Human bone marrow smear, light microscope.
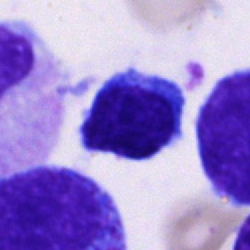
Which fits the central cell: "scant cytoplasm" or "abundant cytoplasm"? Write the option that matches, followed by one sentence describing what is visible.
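Scant cytoplasm. Cytoplasm is scant, at most a thin deep-blue rim at the edge.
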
